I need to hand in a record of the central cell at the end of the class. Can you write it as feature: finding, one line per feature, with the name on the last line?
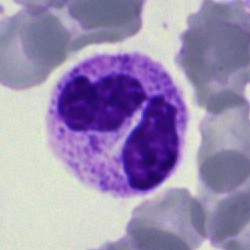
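Nucleus: split into two lobes
Lobe separation: thin pale cleft, running diagonally
Chromatin: dark purple, coarsely clumped
Cytoplasm: fine purple granules scattered throughout
Cell: segmented neutrophil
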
